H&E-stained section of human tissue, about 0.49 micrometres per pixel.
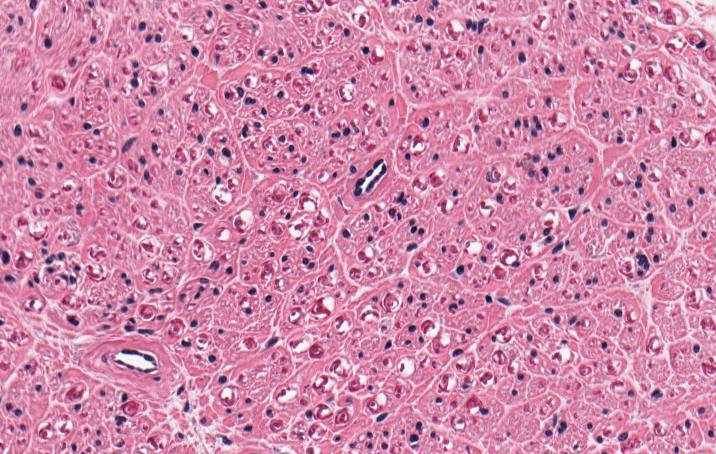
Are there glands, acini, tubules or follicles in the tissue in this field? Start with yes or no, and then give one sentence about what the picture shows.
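No. No glands or epithelium-lined lumina are present in the field.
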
